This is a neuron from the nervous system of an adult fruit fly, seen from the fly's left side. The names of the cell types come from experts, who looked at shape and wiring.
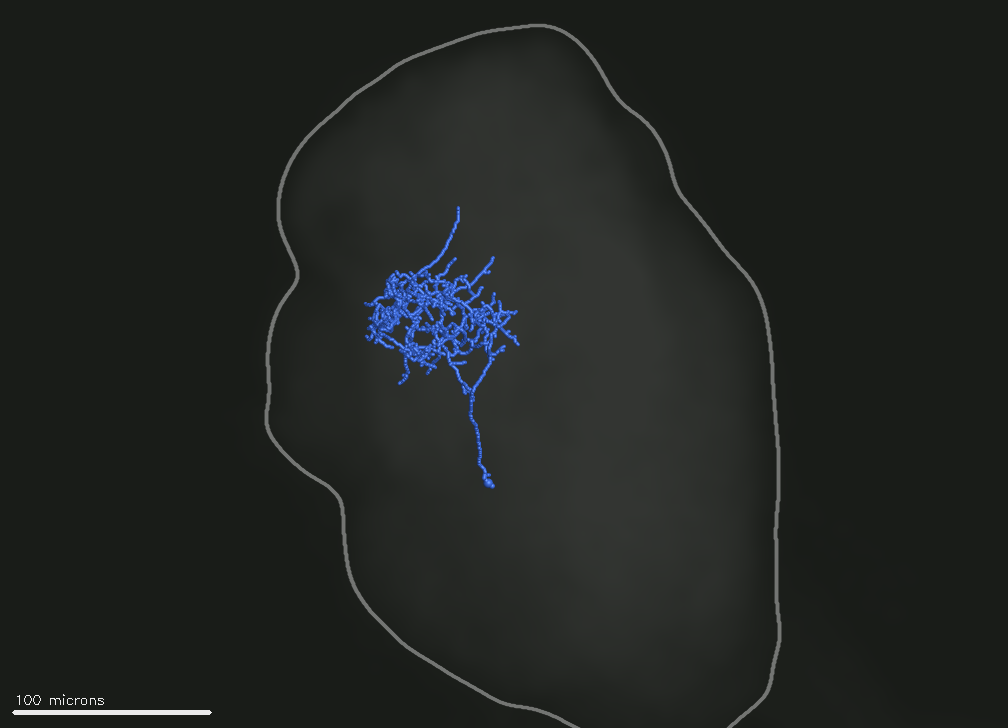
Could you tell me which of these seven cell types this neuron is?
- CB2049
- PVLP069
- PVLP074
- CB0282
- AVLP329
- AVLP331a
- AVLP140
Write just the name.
AVLP329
